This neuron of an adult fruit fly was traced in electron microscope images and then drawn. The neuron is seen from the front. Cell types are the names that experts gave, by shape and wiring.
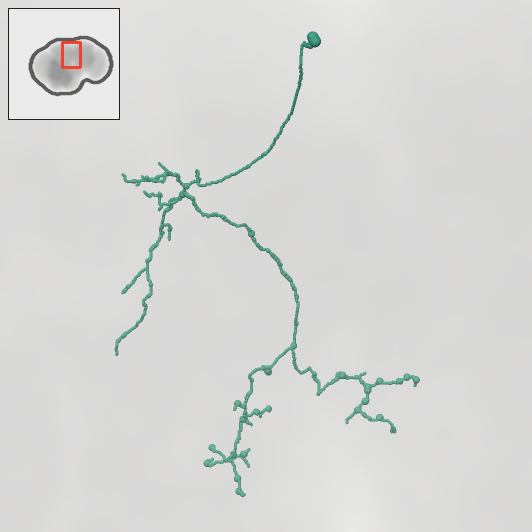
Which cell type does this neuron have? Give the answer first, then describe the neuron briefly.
The cell type is PS005_d. Its broad class is central-brain intrinsic neuron. Its cell body lies at the top of the picture. In this view it is taller than it is wide.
